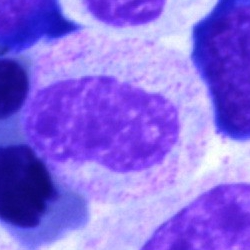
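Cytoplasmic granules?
Fine, pink-violet, sprinkled throughout.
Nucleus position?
Off-centre; thin cytoplasmic rim left, wider band right.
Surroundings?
Crowded on all sides by cells with darker-staining nuclei; slight blur softens edge detail.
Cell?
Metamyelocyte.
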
